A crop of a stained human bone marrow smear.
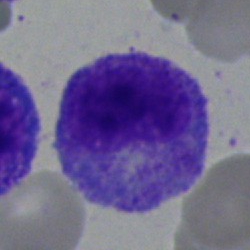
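Promyelocyte, stained human bone marrow smear. The nucleus occupies the upper part of the cell, with most of the cytoplasm below it. The cytoplasm is a paler bluish-violet than the nucleus and finely speckled with violet; a paler patch lies in its lower middle.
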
